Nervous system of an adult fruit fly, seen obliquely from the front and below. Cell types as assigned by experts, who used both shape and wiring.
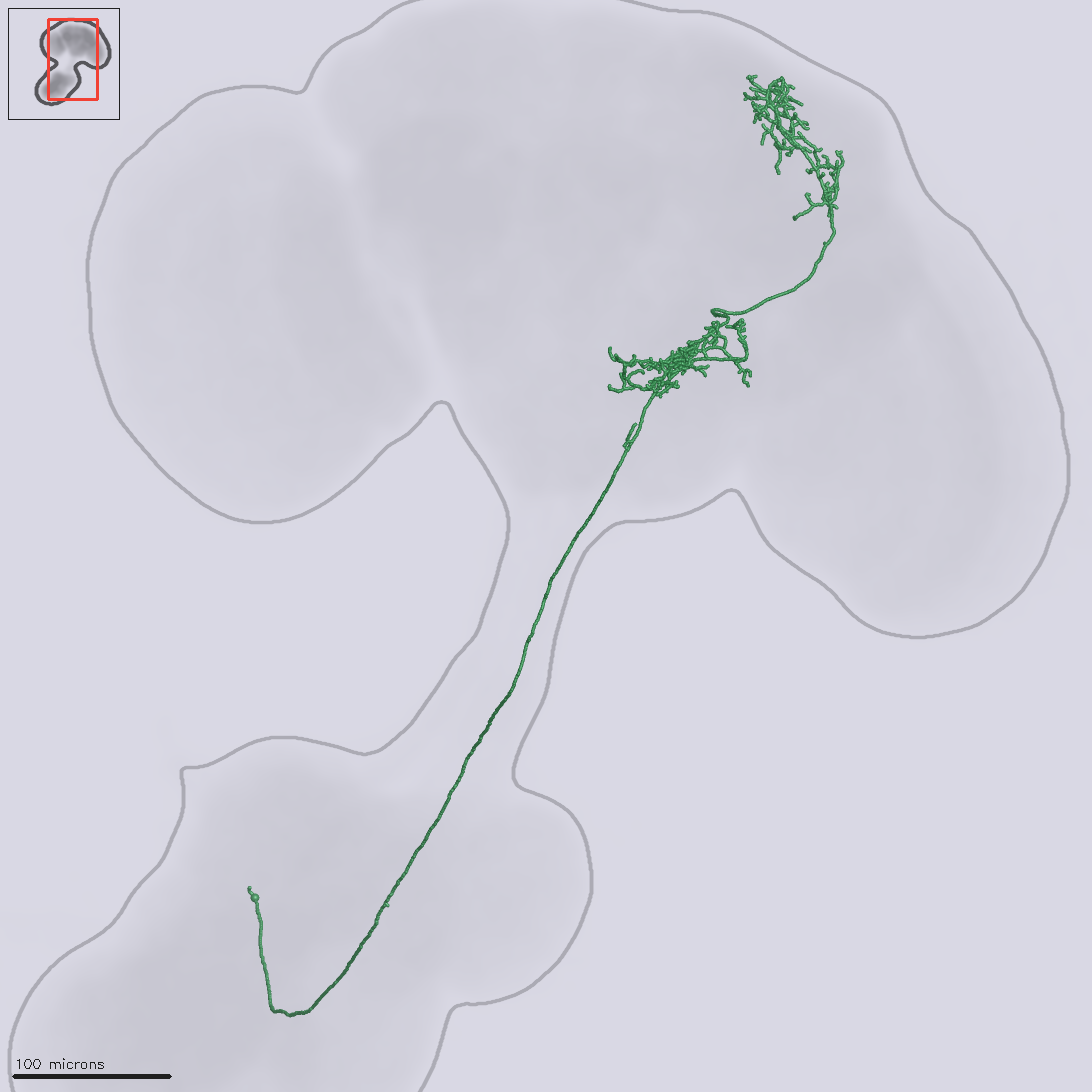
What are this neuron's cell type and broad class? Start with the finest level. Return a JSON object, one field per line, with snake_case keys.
{
 "cell_type": "ANXXX434",
 "broad_class": "ascending neuron"
}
